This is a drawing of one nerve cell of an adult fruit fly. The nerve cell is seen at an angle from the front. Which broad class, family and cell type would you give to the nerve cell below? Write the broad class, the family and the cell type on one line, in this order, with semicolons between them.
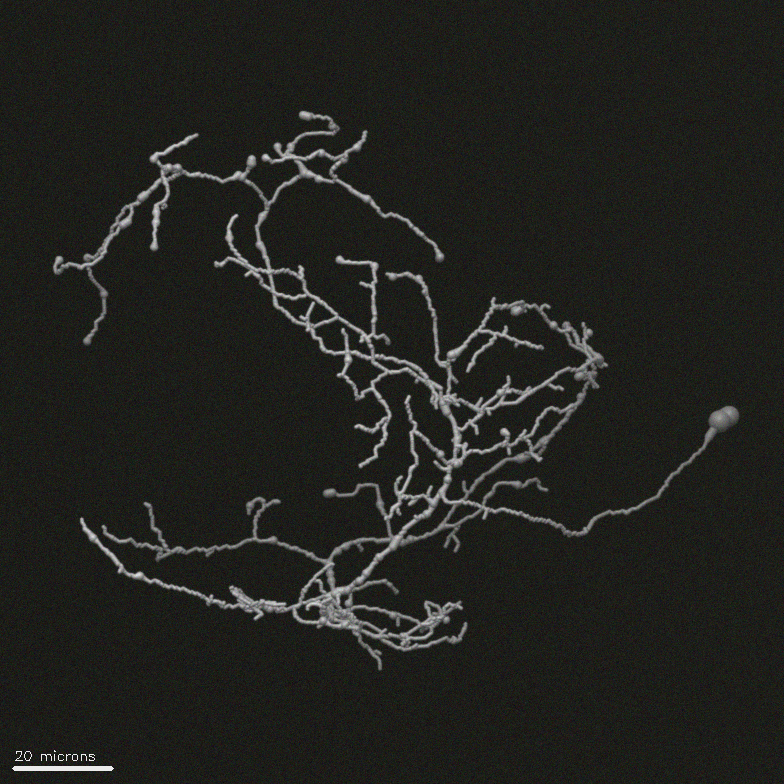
nerve-cord intrinsic neuron; hemilineage 04B; IN04B068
